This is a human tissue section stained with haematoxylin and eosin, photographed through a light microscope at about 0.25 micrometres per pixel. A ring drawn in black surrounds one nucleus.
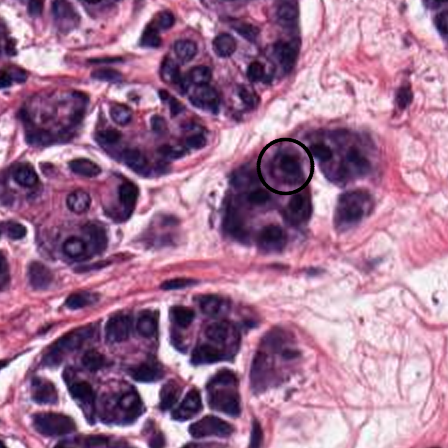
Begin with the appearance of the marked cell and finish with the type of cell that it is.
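The nucleus is round and about the same size as the other nuclei in its group. The nucleus is dark, with a still darker spot near its centre. The cytoplasm is deep purple and runs into that of the neighbouring cells without a clear border between them. The cell sits at the upper edge of a small, tight group of similar cells, which is surrounded by pale, loose pink fibres that separate it from the neighbouring groups. This is a pancreatic acinar cell.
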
